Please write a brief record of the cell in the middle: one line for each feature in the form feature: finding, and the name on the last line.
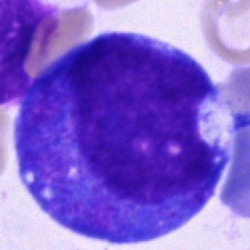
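Nucleus: large, off-centre toward the upper right
Chromatin: finely granular
Vacuoles: a few, small and clear, in the lower left cytoplasm
Clear zone: pale, indenting the nucleus at its right edge
Name: promyelocyte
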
